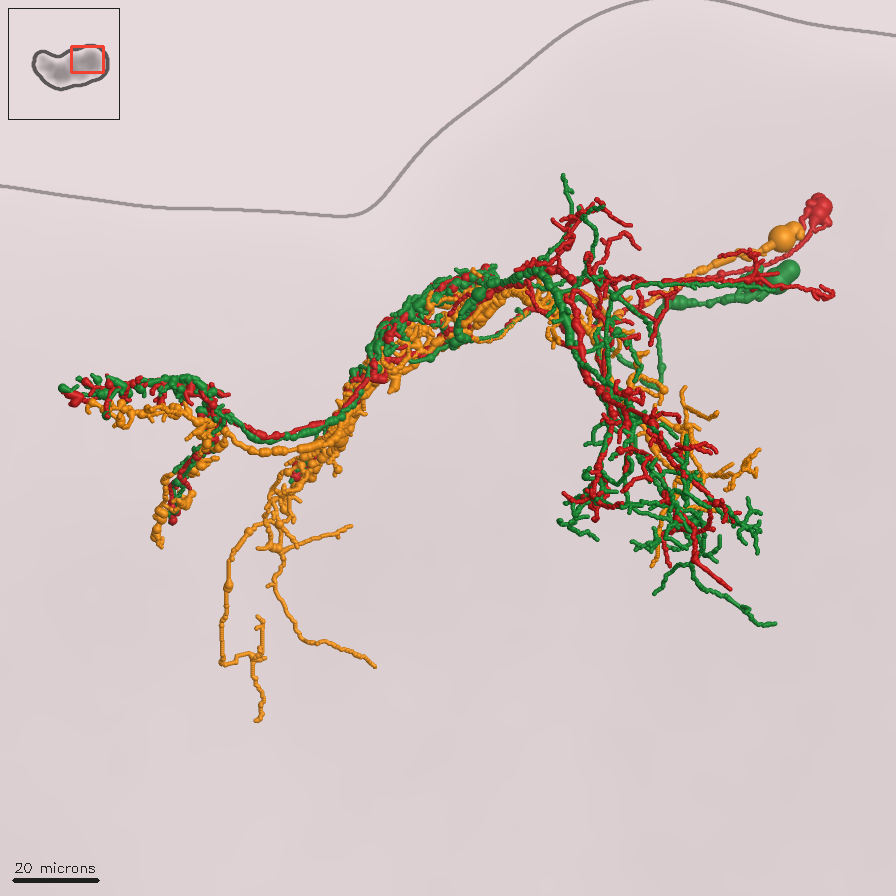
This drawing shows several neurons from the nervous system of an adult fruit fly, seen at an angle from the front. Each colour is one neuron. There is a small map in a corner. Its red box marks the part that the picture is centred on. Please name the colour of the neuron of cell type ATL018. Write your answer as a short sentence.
The colour is red.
